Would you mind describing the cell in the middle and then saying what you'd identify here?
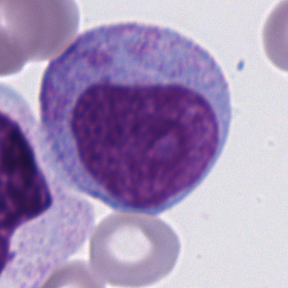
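Looking it over, the outline is round and smooth. Within the nucleus I notice one paler rounded area, toward the lower right. The cytoplasm is pale blue-grey, and at the cell edge the blue deepens into a rim. Fine purple granules are scattered all through it. What I'm looking at, then, is a promyelocyte.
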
